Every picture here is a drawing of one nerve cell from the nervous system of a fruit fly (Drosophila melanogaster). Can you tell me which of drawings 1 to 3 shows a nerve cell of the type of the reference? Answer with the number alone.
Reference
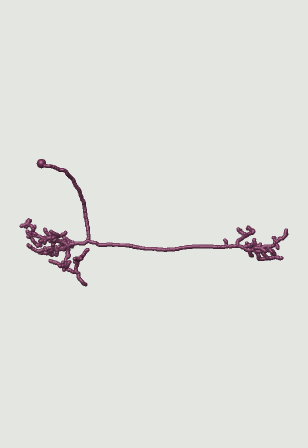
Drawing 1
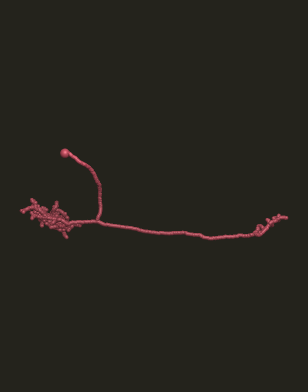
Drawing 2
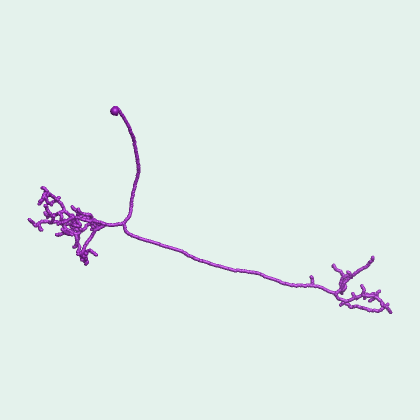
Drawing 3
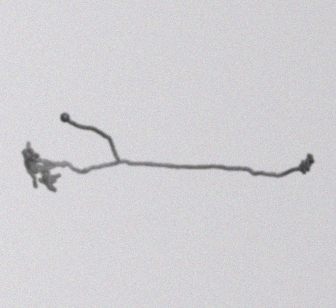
2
